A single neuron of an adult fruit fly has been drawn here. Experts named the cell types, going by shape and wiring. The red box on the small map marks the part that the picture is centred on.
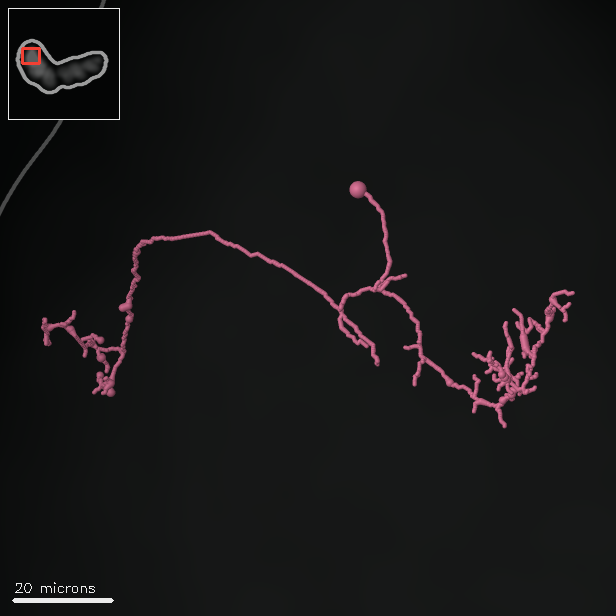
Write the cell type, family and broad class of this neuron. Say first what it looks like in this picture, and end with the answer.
By the scale bar it is about 110 microns wide in this view. Dozens of branch ends can be seen. The cell type is LC10e. Its family is hemilineage VPNd2. Its broad class is visual projection neuron.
